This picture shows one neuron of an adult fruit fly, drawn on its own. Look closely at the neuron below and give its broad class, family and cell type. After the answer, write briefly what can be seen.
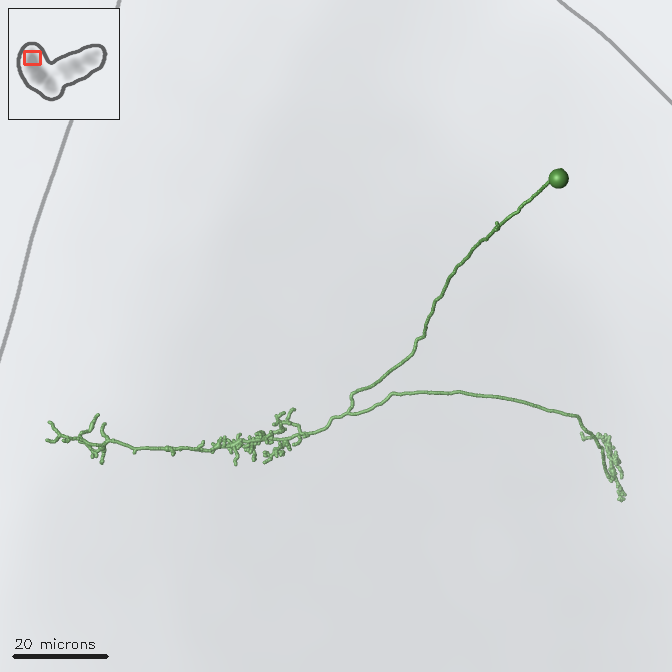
This is an optic-lobe intrinsic neuron. The family is T. The cell type is T2a. The cell body can be seen at the upper right of the picture. From left to right in the picture it spans about 130 microns.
